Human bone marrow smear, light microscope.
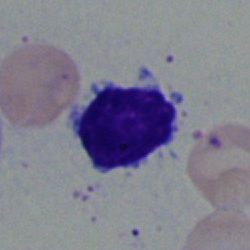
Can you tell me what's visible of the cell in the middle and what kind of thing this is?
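Notice the outline: irregular, a bit angular, not round. Inside it's dense and dark, with faint paler mottling in the middle. Small bluish blebs and fragments stick out from the edge on several sides; one tiny black dot sits in the lower middle. A lymphocyte.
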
